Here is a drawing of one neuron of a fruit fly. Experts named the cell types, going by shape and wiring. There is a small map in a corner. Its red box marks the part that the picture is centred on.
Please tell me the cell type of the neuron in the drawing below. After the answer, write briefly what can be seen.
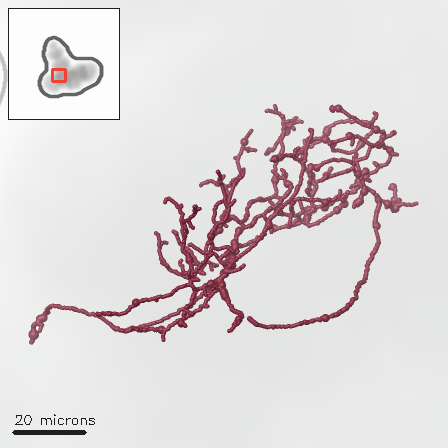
Its cell type is SLP018. It is a central-brain intrinsic neuron. Its cell body lies at the lower left of the picture. From left to right in the picture it spans about 110 microns. Dozens of branch ends can be seen.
